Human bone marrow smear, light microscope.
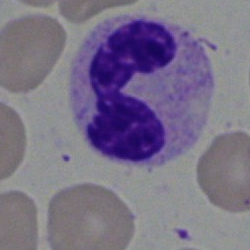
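Band neutrophil: central cell with a round, smooth outline. The nucleus forms a curved band bent like a C, hollow facing right, and lies toward the left side of the cell, so more cytoplasm occupies the right. Chromatin dark purple and coarsely clumped.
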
